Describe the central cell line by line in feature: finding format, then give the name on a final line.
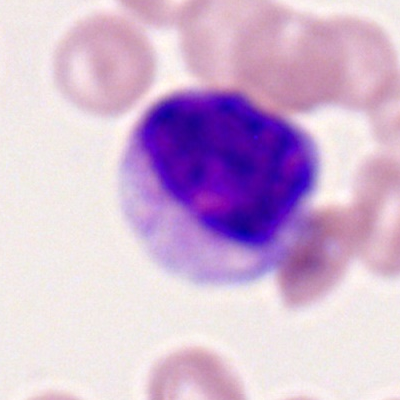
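Outline: roughly round.
Nucleus: one single mass, no lobes.
Chromatin: dark purple, patchy, not smooth.
Cytoplasm: no coarse granules that I can find.
Name: lymphocyte.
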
